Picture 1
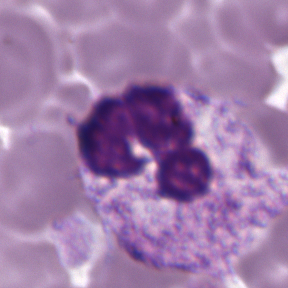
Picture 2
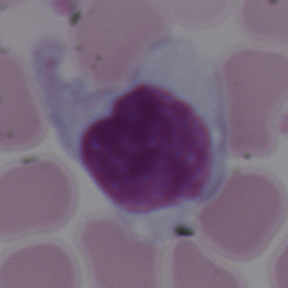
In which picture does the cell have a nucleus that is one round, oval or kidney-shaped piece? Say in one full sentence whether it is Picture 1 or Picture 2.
Picture 2 shows a cell whose nucleus is a single compact round, oval or kidney-shaped mass.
